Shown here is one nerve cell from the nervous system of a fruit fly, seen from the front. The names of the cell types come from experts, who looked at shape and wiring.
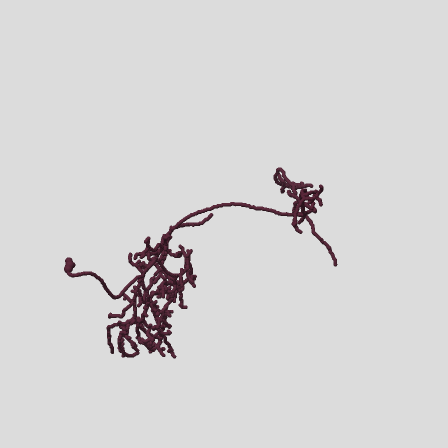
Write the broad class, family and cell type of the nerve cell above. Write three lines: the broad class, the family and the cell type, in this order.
nerve-cord intrinsic neuron
hemilineage 08B
IN08B054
